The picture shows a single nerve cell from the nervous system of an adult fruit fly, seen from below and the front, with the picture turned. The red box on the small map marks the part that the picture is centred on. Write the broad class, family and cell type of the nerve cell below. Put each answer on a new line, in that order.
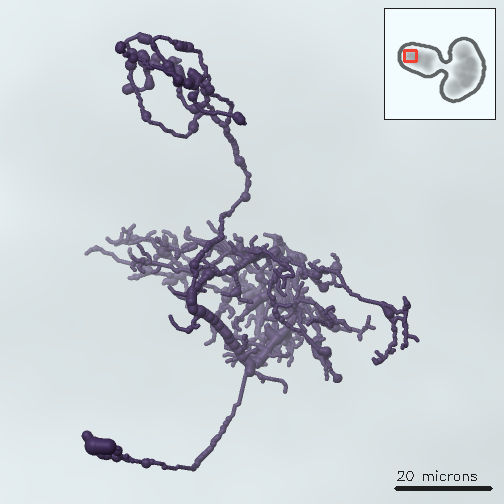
nerve-cord intrinsic neuron
hemilineage 06B
IN06B073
